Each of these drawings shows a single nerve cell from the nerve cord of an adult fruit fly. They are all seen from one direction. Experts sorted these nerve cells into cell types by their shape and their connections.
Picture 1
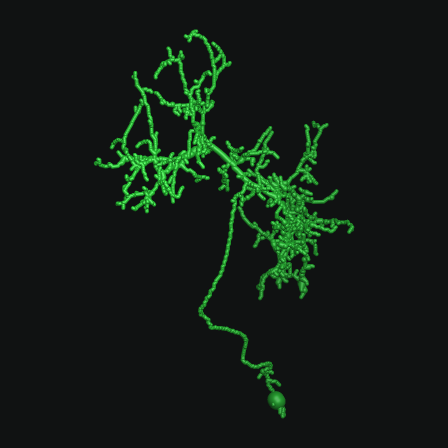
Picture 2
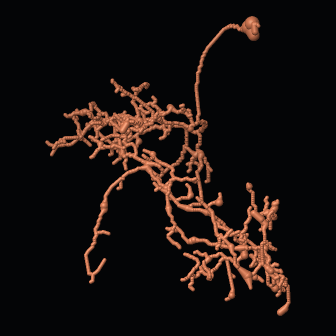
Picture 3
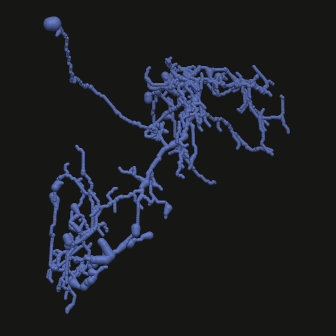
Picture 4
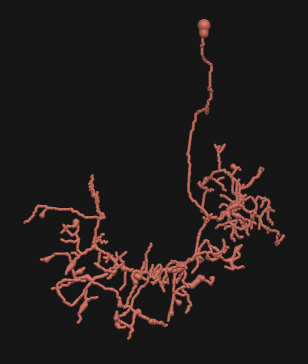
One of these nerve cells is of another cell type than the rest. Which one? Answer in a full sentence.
Picture 1 is the odd one out.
